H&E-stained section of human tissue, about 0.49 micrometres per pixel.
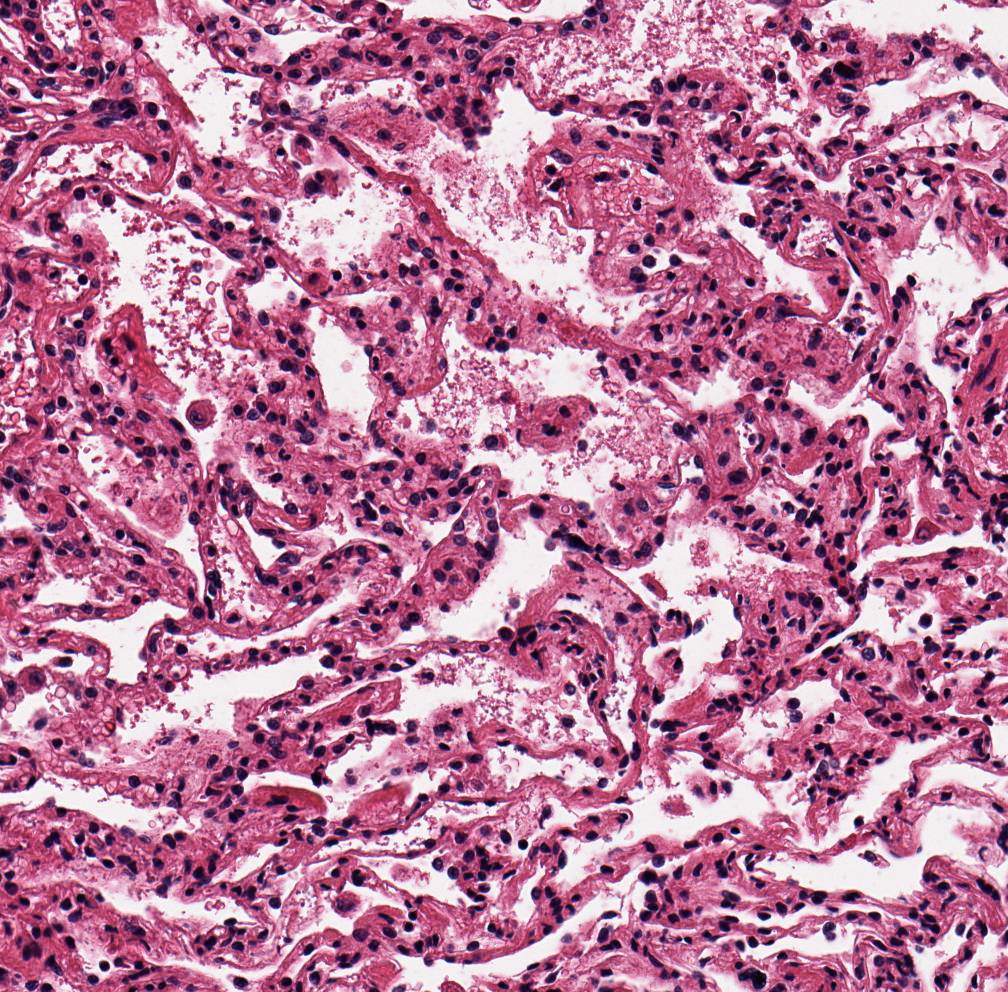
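Lung, haematoxylin and eosin. The septa are thickened and crowded with small dark nuclei. Most nuclei are small, dark and fairly uniform, without marked variation in size. Many spaces, particularly in the upper centre, contain loose pale pink granular material mixed with scattered red blood cells. No fat cells are present.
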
